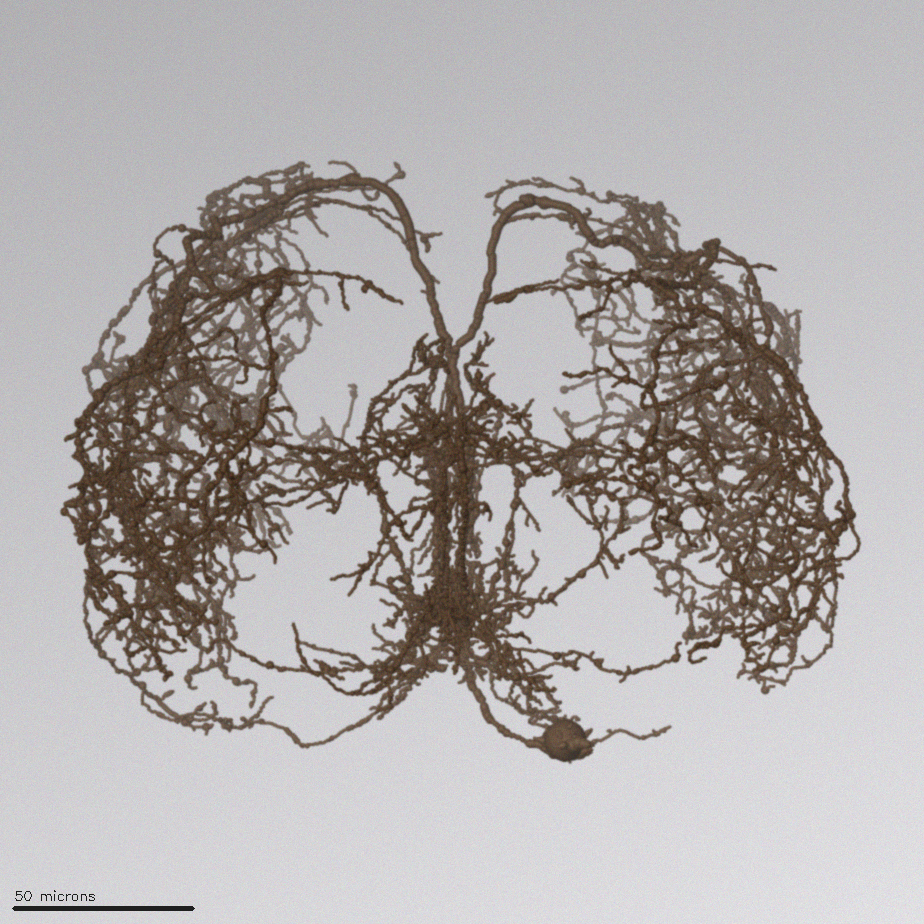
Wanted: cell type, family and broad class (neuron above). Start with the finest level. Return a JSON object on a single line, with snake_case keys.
{"cell_type": "IN00A001", "family": "hemilineage 00A", "broad_class": "nerve-cord intrinsic neuron"}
